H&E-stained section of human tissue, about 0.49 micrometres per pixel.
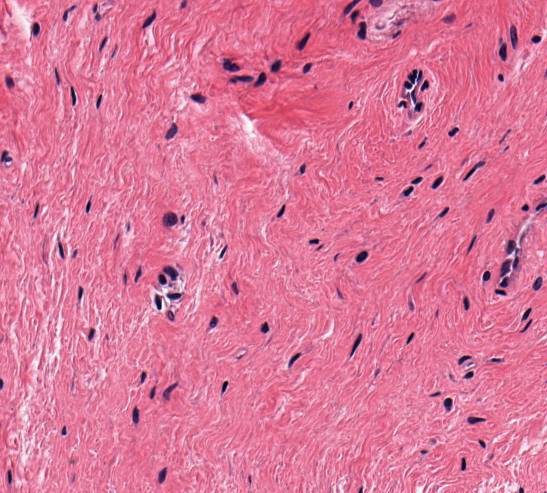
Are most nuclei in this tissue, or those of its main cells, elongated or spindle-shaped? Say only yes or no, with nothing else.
Yes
